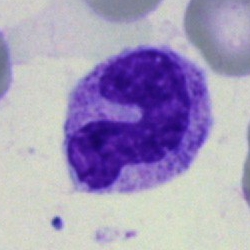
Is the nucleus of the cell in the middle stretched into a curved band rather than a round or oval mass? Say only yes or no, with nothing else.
Yes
